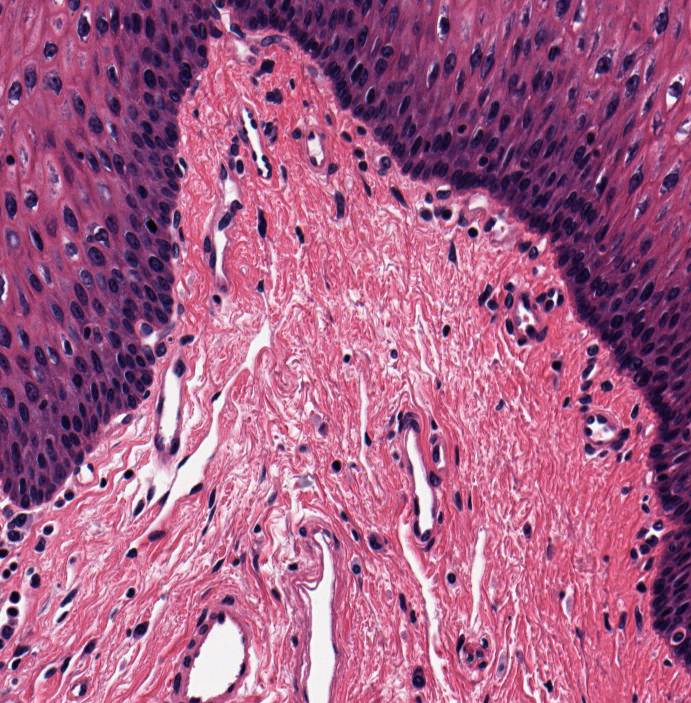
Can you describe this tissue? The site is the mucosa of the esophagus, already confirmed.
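Wedge of pink connective tissue rising bottom to top centre, flanked left and right by epithelium. Epithelium stratified squamous, many cell layers. Upper left, away from border: cells with more pink cytoplasm round nuclei than border cells. Collagen wavy, running mostly lengthwise along wedge, bottom to top.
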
